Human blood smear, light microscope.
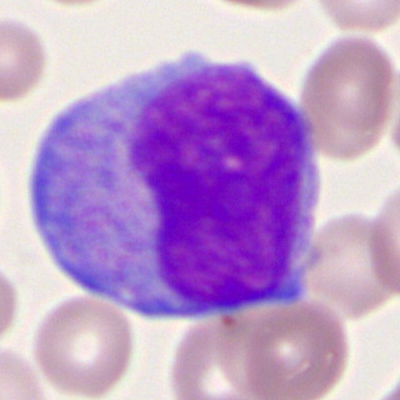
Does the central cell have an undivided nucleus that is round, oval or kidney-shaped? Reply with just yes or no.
Yes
